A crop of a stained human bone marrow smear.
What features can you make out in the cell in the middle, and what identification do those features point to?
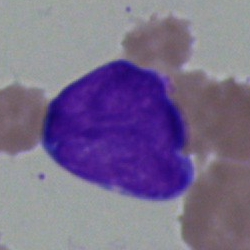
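Almost all of this cell is nucleus. The chromatin stains deep purple right through, with just a few faint paler streaks. There's no distinct nucleolus to be seen, and no granules anywhere in the cell. So this one is a blast.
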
